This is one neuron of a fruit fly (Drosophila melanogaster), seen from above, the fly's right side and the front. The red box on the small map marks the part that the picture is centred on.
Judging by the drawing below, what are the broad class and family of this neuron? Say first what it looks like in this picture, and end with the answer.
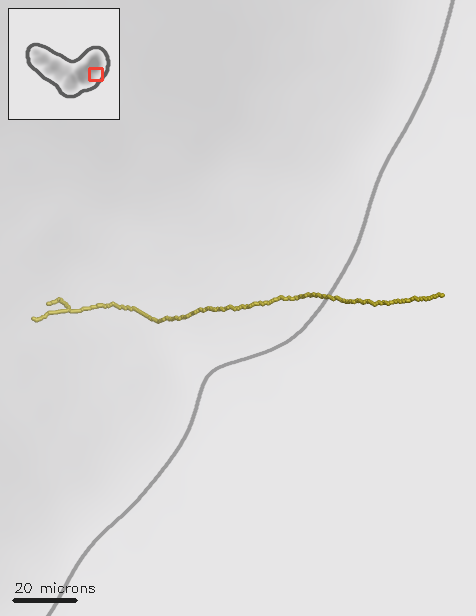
No cell body is drawn. From left to right in the picture it spans about 130 microns. There are a dozen or fewer branch ends. It is a sensory neuron entering the brain. The name of its family is class mechanosensory.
